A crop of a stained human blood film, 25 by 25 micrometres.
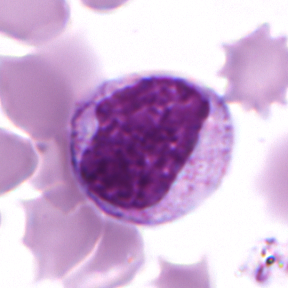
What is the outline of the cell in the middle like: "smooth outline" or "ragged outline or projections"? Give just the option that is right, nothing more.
Smooth outline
